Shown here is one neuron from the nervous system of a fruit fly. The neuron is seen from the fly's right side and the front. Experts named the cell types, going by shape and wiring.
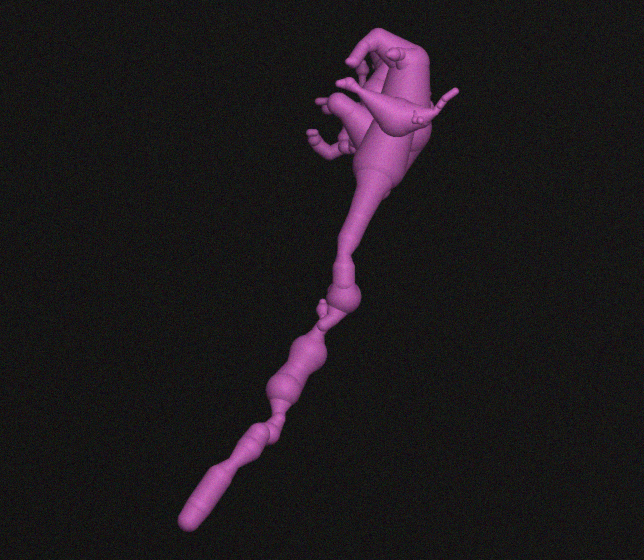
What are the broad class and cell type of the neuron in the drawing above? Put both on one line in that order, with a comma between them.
motor neuron of the brain, CEM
